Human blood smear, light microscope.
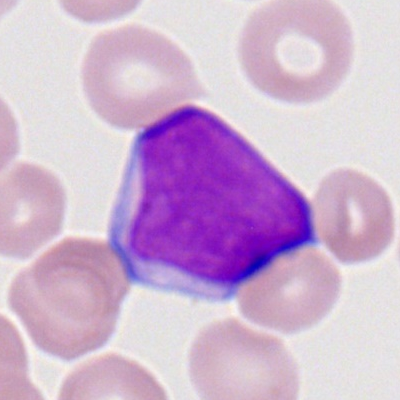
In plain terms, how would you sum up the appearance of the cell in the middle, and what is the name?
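Look at the outline: it's angular, straight edges meeting at corners. The nucleus is one unlobed mass that follows that angular shape. Cytoplasm is pale blue, and there are no granules in it. It's a myeloblast.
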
